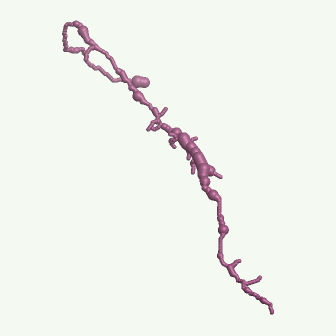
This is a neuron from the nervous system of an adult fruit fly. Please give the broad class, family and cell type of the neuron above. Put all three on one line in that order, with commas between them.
optic-lobe intrinsic neuron, Dm, Dm3a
